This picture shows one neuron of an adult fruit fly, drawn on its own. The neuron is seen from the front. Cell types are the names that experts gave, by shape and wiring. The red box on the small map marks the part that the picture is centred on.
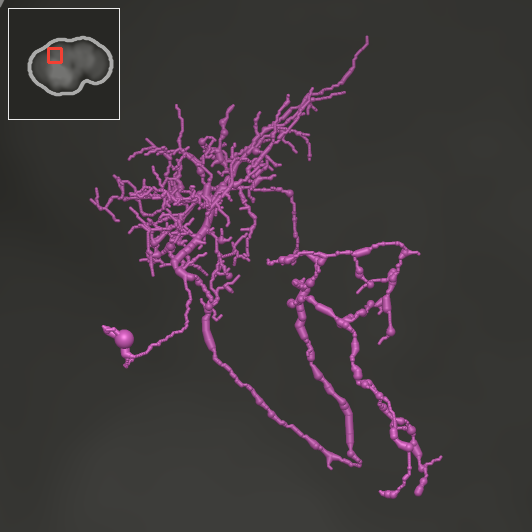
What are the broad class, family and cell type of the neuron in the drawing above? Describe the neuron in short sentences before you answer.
The picture shows dozens of branch ends. In this view it is taller than it is wide. It is a central-brain intrinsic neuron. The family is hemilineage VLPl2_posterior. The cell type is LHAV2b2_b.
